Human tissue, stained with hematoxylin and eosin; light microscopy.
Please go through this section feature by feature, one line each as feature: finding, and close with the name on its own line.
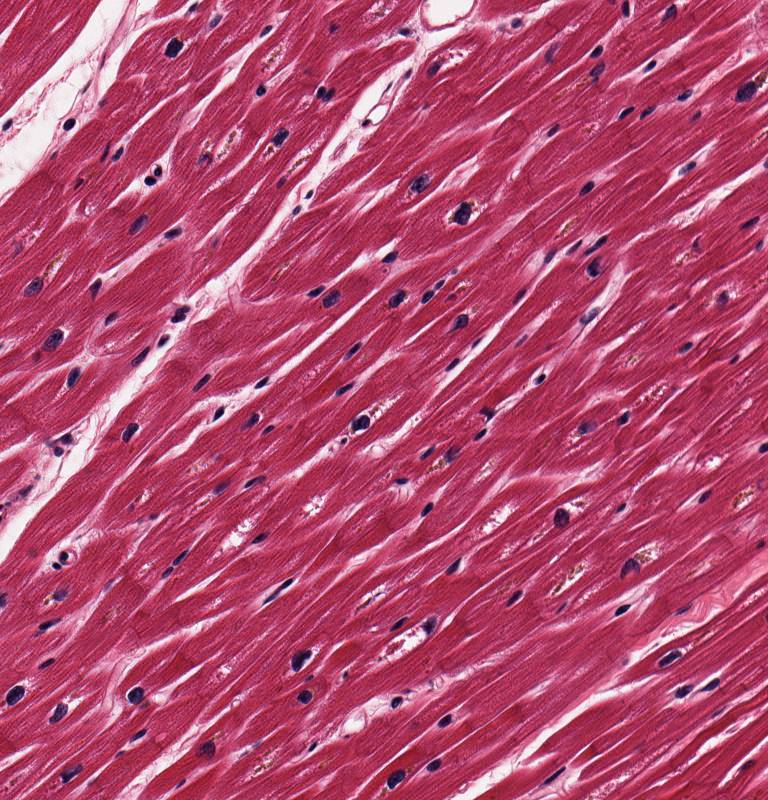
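Fibres: branch and join neighbours in a connected network
Nuclei: many with small golden-brown granules clustered in a pale zone at their ends
Between fibres: only thin strands of delicate connective tissue with small dark elongated nuclei
Absent: epithelium, glands, fat cells
Name: left ventricle of the heart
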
